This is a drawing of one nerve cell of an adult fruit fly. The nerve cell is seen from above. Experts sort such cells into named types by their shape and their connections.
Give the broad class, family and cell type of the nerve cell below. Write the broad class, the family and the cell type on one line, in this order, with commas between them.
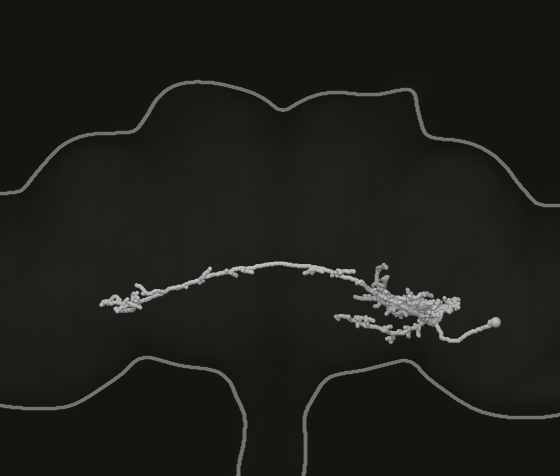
central-brain intrinsic neuron, hemilineage SLPp&v1_ventral, PLP116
